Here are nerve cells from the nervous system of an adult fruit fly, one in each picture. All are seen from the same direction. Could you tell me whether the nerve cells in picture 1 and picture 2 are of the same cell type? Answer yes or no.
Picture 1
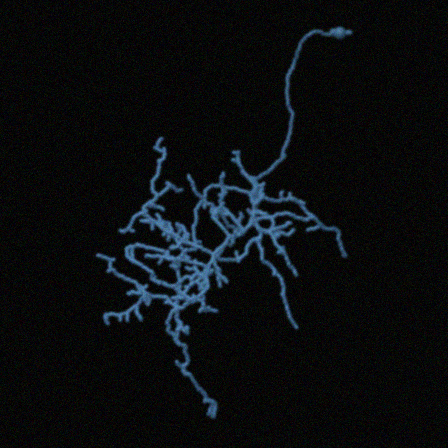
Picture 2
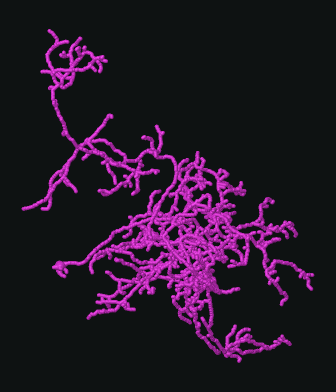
no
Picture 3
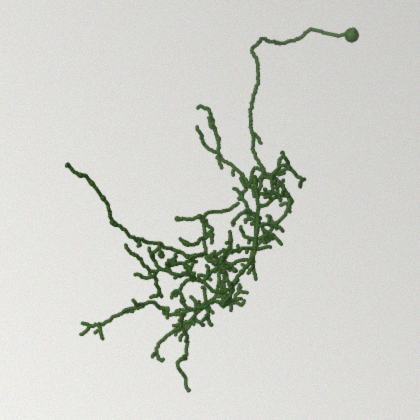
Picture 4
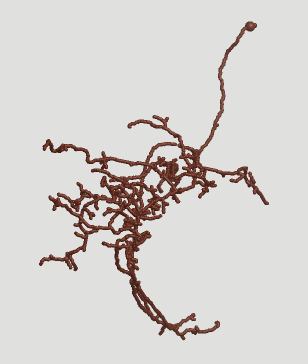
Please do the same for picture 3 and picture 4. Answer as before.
yes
